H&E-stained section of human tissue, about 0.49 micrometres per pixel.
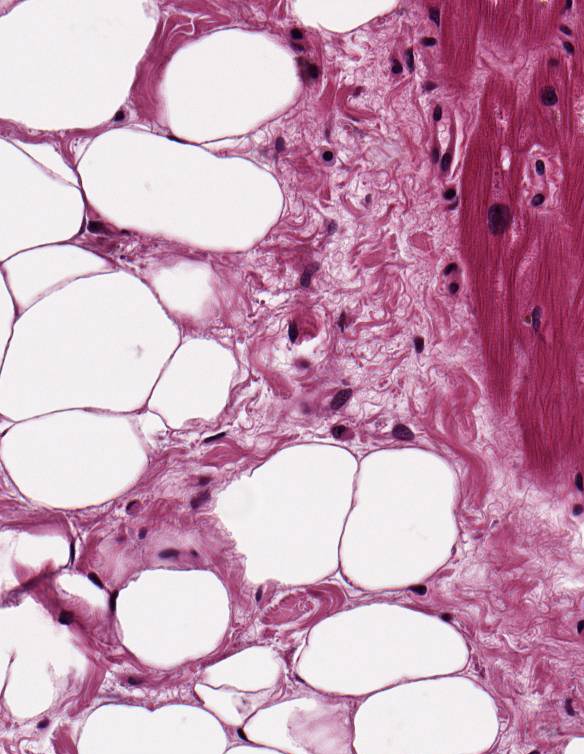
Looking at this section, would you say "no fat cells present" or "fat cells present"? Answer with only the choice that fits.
Fat cells present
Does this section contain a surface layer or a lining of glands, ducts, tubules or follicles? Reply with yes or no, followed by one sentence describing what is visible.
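No. No epithelium is present anywhere in the field.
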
